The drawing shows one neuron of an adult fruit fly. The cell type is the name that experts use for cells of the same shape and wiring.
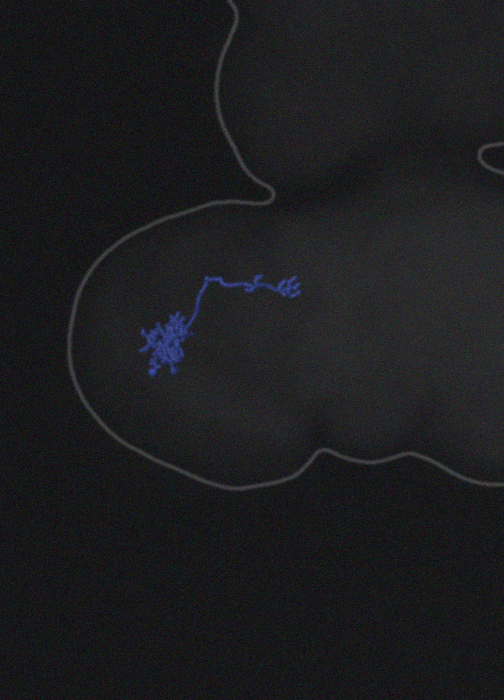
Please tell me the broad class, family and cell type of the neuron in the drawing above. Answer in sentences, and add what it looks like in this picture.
This is an optic-lobe intrinsic neuron. The family is Tm. It is of cell type Tm16. In this view it is wider than it is tall.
